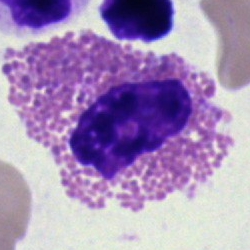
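Eosinophil: its granules look coarse and round, each distinct from its neighbours, and they bulge at the margin, leaving the edge irregular and bumpy. The chromatin appears dark purple and coarsely clumped. Just above it, at the picture's top edge, lie parts of two other dark-staining nuclei.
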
